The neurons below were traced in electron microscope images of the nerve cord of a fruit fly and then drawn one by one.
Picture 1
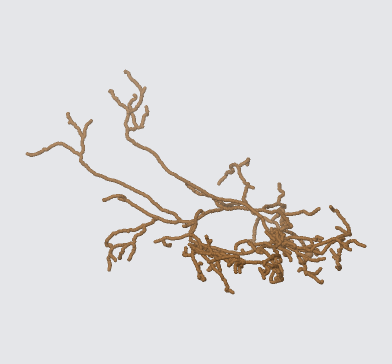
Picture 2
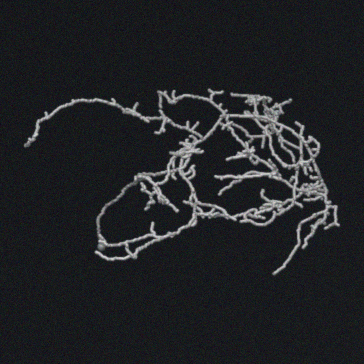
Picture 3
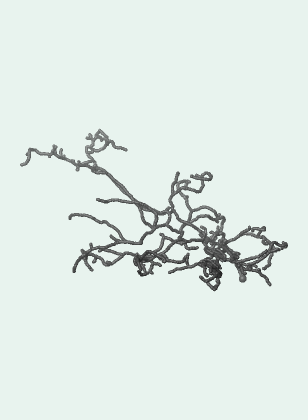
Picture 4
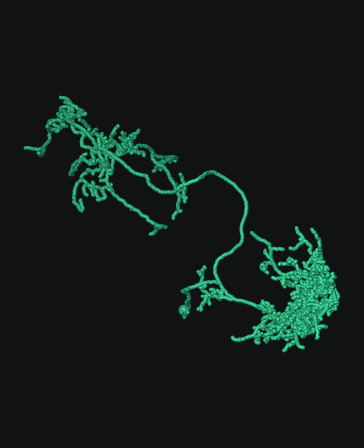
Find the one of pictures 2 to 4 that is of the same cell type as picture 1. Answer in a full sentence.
The neuron in picture 3 is of the same cell type.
